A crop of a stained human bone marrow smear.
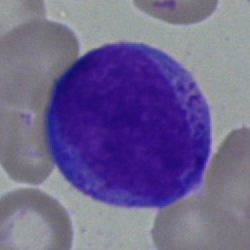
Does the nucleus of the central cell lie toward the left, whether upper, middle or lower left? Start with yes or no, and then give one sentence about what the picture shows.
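Yes. The cytoplasm is a narrow rim of deep blue, widest as a crescent on the right side.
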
